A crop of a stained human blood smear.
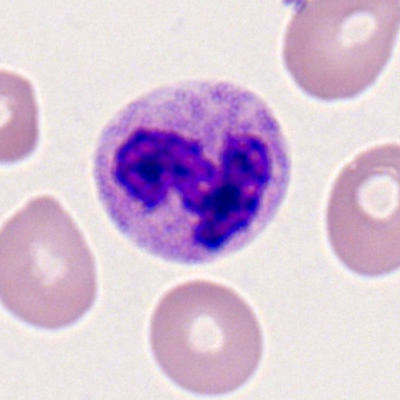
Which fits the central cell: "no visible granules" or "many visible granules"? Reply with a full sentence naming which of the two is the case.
What the cytoplasm holds is many visible granules.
